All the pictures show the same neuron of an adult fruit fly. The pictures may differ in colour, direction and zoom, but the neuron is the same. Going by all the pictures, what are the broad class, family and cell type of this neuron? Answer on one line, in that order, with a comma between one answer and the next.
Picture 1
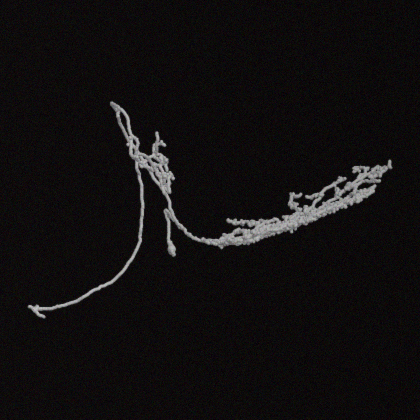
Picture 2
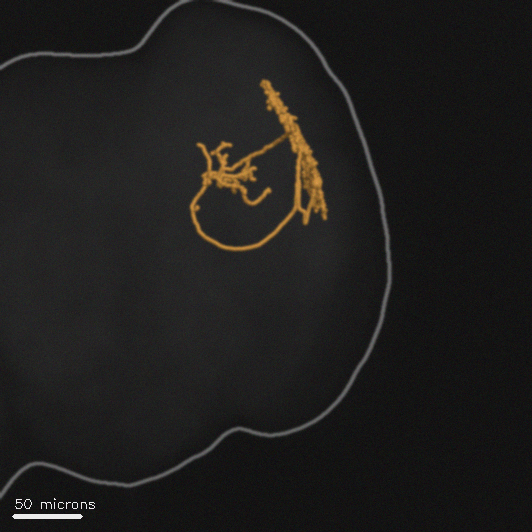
visual projection neuron, MeVP, MeVP62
